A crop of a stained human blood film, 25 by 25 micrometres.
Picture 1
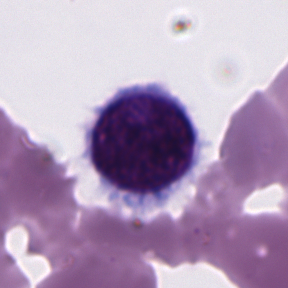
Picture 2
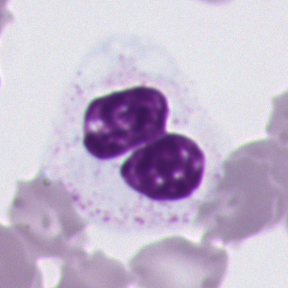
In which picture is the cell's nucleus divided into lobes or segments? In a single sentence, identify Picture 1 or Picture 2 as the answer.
The cell in Picture 2 has a nucleus split into separate lobes.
